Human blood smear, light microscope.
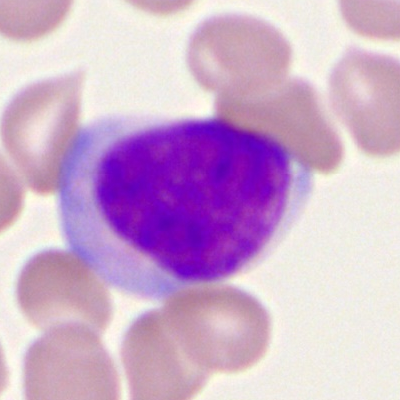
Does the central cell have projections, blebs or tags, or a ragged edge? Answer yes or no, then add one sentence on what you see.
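No. The cell outline is smoothly rounded, without sharp angles.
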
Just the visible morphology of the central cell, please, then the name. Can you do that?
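Most of the cell is filled by the nucleus, which lies toward the right side. Its chromatin is deep purple, with small paler patches scattered through it. The cytoplasm is pale blue and forms a rim that is widest on the left side of the cell. This cell is a myeloblast.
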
